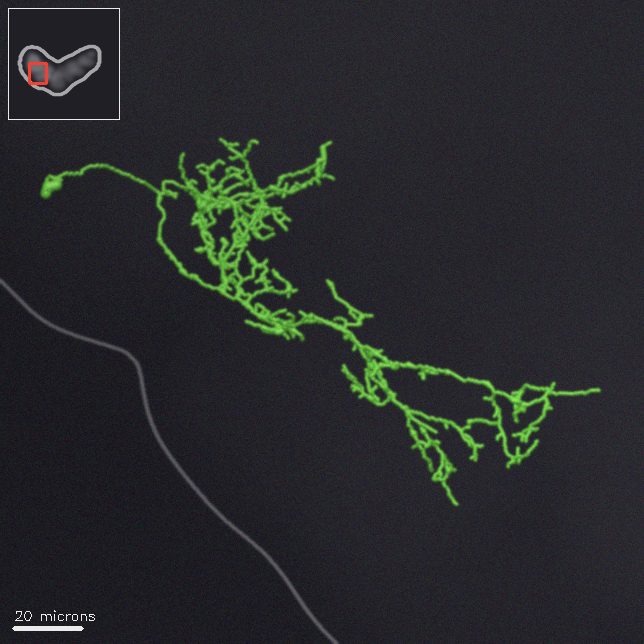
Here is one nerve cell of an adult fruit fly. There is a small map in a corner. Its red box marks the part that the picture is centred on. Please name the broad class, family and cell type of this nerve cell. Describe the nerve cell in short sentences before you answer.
Its cell body lies at the upper left of the picture. From left to right in the picture it spans about 170 microns. The picture shows dozens of branch ends. This is a central-brain intrinsic neuron. Its family is hemilineage ALlv1. The cell type is SAD040.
